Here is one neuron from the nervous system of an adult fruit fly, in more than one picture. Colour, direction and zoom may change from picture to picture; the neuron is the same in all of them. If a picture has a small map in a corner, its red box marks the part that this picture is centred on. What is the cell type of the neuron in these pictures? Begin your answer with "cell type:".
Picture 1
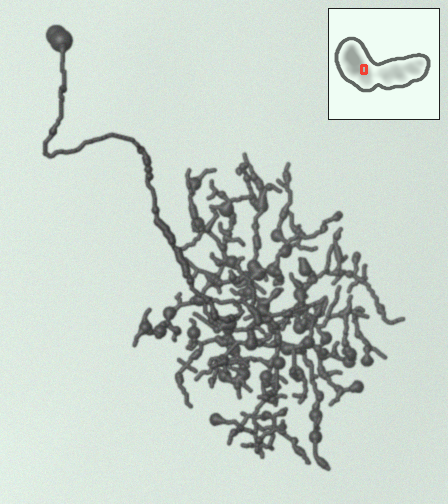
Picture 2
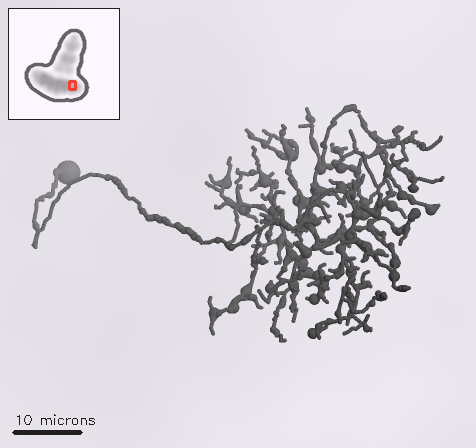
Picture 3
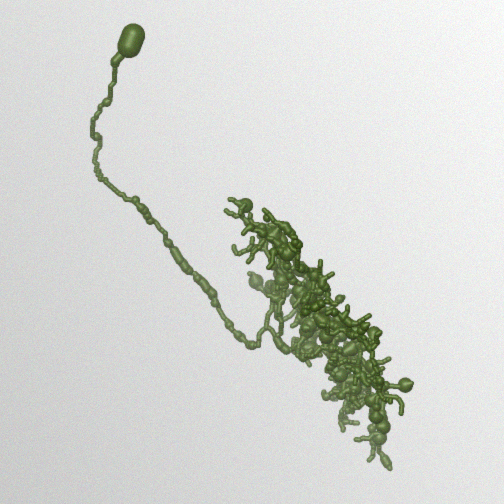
cell type: Pm5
